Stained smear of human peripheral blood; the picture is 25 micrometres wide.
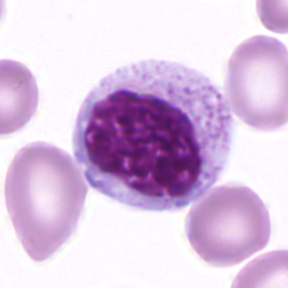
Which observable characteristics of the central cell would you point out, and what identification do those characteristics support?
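The central cell has a round, smooth outline. Its nucleus lies off-centre toward the lower left, and no nucleoli are visible within it. Fine pinkish-purple granules are scattered through the cytoplasm. The cell is a metamyelocyte.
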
